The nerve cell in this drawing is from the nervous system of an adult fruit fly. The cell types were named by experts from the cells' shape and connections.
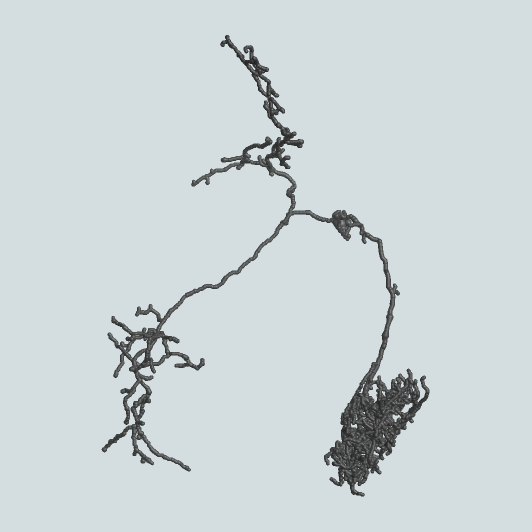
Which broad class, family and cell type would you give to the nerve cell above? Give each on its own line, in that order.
visual projection neuron
LoVP
LoVP88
